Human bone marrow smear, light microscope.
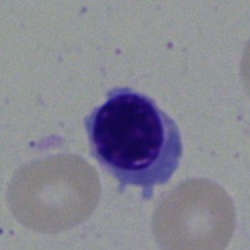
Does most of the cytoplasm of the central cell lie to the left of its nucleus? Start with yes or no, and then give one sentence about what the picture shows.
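No. The rim of cytoplasm is widest on the lower right side of the cell.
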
